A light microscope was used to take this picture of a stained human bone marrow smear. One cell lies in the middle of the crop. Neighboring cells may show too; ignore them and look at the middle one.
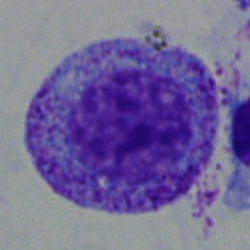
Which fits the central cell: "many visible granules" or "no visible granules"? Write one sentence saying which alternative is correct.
The cytoplasm of the cell carries many visible granules.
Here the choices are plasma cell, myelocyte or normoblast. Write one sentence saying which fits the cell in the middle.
Within this crop, a myelocyte occupies the central position.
